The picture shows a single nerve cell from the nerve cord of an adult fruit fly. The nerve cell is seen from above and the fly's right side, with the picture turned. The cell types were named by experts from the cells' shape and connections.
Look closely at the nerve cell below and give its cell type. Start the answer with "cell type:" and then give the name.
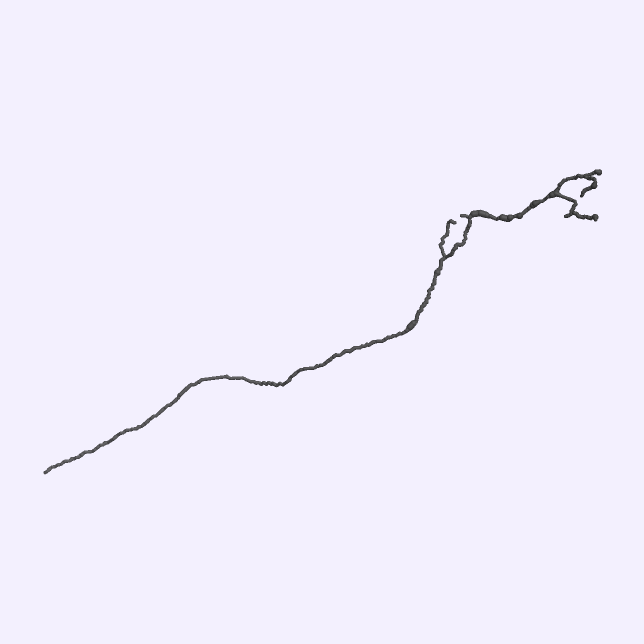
cell type: WG1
